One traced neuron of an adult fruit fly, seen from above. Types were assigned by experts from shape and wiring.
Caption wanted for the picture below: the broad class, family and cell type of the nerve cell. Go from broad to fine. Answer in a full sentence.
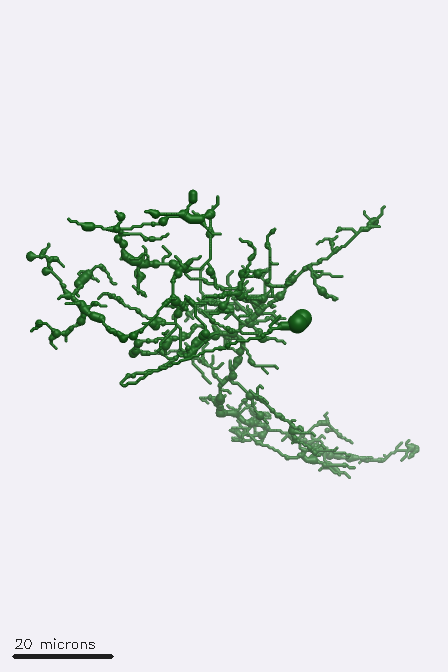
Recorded: A central-brain intrinsic neuron of hemilineage LHd2, type CB3361.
